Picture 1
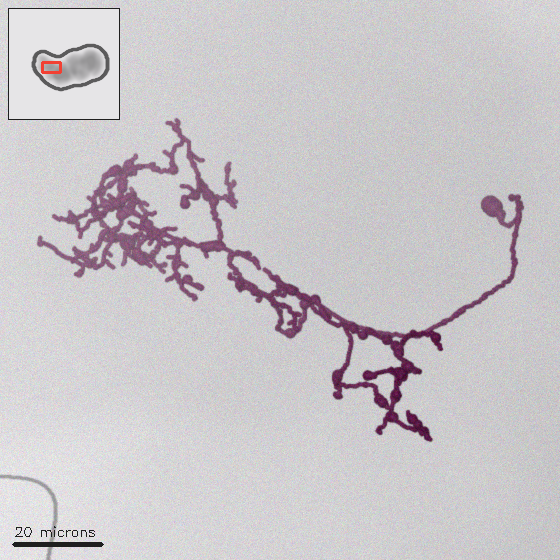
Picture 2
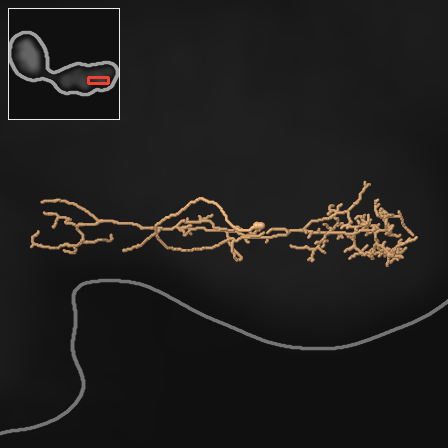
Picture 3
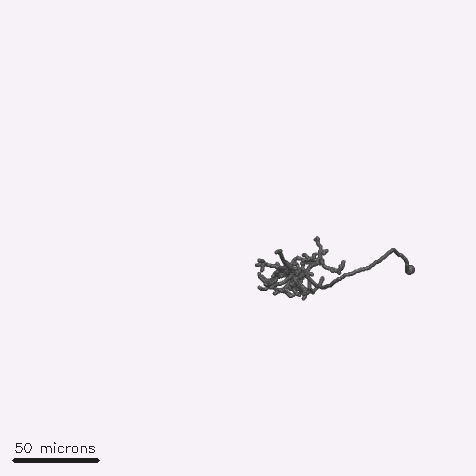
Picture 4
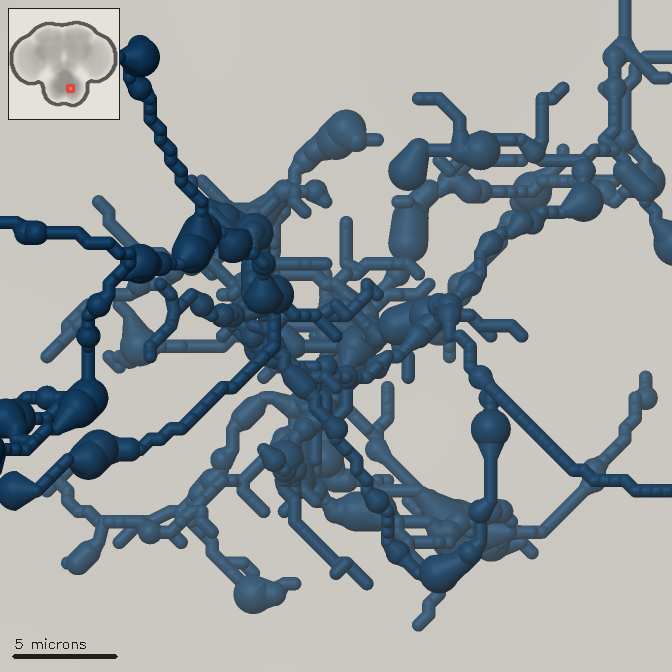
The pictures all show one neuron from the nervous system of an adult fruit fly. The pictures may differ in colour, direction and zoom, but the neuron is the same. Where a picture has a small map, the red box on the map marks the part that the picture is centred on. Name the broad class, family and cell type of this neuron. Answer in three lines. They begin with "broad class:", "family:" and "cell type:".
broad class: nerve-cord intrinsic neuron
family: hemilineage 09A
cell type: IN09A051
